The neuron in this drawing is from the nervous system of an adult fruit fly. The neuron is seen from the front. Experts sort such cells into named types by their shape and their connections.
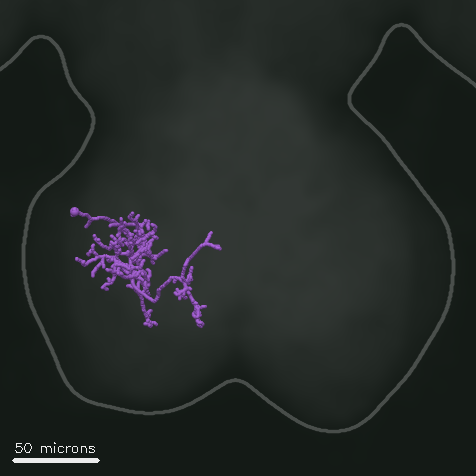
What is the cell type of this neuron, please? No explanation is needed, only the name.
IN19A085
